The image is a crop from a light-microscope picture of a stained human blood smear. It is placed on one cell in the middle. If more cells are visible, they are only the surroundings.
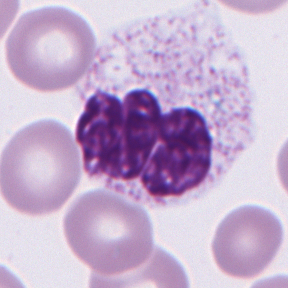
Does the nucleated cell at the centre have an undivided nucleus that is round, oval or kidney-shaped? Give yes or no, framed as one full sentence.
No, the nucleus has been divided into two or more segments.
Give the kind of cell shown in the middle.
segmented neutrophil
